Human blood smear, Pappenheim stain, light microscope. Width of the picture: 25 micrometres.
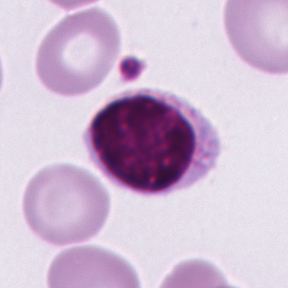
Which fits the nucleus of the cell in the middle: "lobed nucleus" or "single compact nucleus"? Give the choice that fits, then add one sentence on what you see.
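Single compact nucleus. The nucleus is round to oval, with no indentation or lobes.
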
